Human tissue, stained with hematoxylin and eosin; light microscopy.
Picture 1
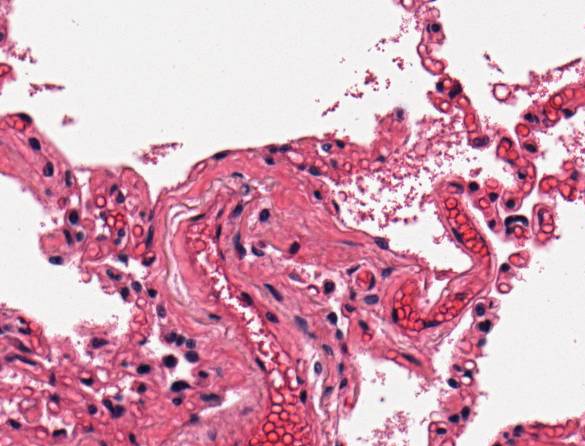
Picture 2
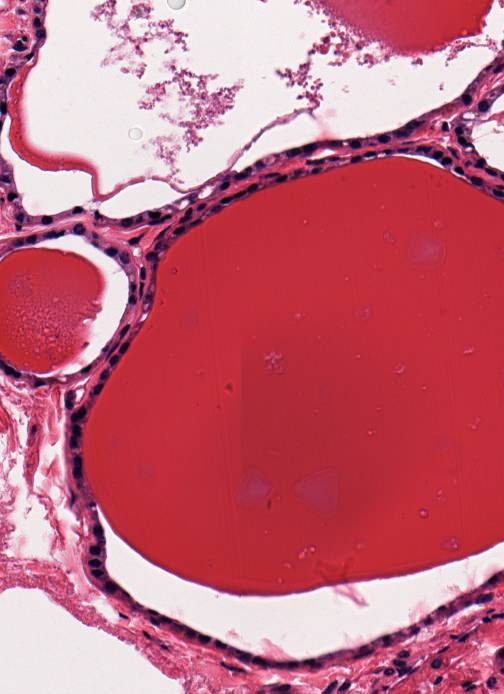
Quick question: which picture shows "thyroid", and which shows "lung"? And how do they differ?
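Picture 1 is lung; picture 2 is thyroid. Picture 1 shows a lace-like network of thin walls around large empty spaces, crossed by a thicker central band of wavy pink fibres with dark, elongated nuclei lying along them. Picture 2 instead has a large colloid-filled follicle across the centre and right, plus a smaller round follicle at the left edge whose colloid is dotted with small bubbles. Its follicles are lined by a single layer of flattened to low cuboidal cells with small, dark, round to oval nuclei in one row.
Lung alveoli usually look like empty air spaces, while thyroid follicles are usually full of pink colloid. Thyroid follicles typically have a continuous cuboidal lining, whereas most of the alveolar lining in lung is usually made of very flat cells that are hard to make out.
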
